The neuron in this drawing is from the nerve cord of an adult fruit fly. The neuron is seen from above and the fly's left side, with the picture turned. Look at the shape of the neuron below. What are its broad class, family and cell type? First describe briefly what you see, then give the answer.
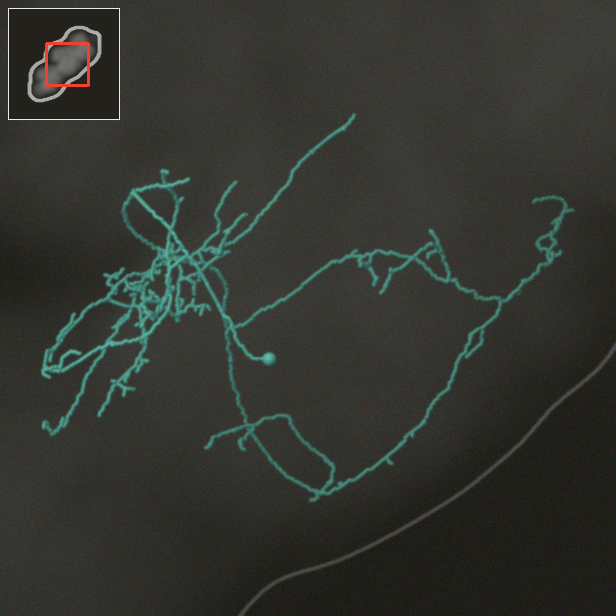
Dozens of branch ends can be seen. As drawn here it is wider than it is tall. It is a nerve-cord intrinsic neuron. Its family is hemilineage 19B. It is of cell type IN19B081.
